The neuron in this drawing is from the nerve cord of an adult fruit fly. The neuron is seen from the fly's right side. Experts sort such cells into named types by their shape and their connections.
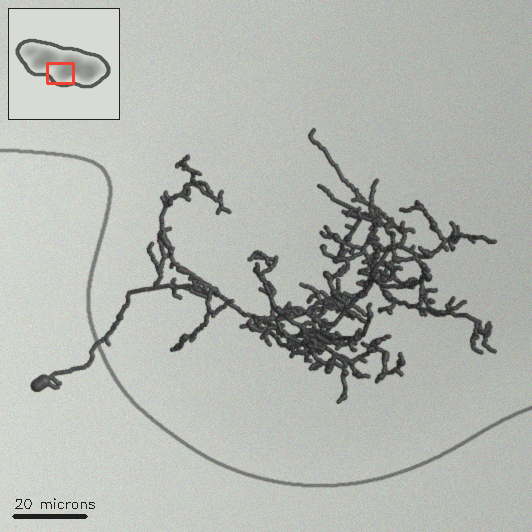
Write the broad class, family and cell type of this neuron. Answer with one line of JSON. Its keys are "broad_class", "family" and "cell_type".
{"broad_class": "nerve-cord intrinsic neuron", "family": "hemilineage 20A.22A", "cell_type": "IN20A.22A016"}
